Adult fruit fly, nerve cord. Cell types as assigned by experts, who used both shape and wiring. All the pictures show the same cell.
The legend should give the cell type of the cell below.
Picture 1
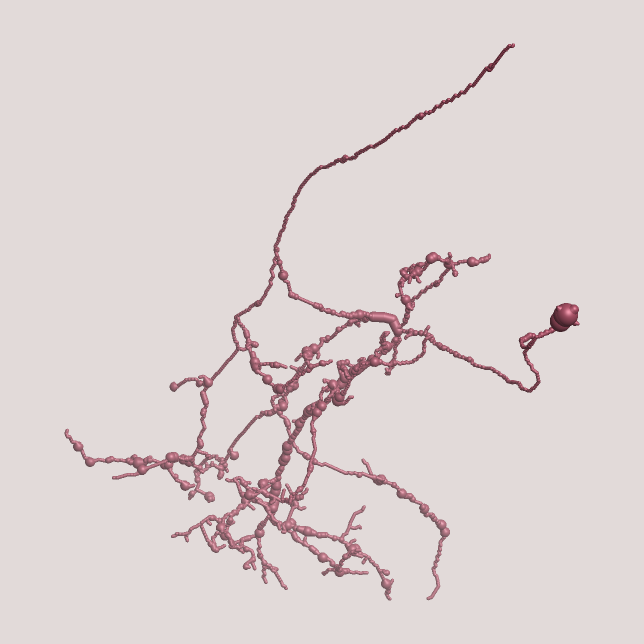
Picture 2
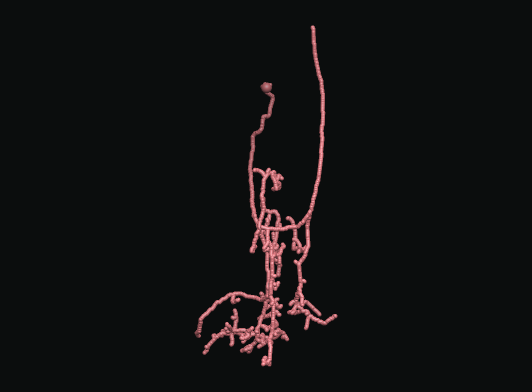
AN07B070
